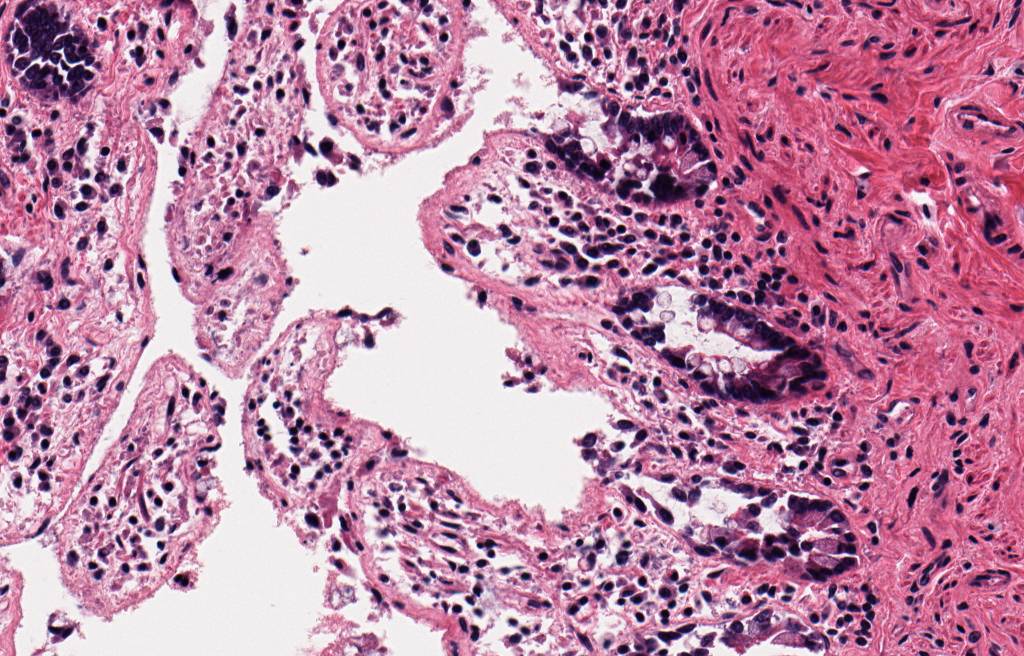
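Terminal ileum, H&E: finger-like fronds of tissue fill the left and centre, with solid tissue on the right. The frond cores are loose and pale, crowded with small round dark nuclei. A few small glands in the centre-right are lined by cells with crowded dark nuclei and clear cytoplasmic vacuoles. The right side is dense deep-pink collagen with scattered spindle-shaped nuclei in wavy bundles.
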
